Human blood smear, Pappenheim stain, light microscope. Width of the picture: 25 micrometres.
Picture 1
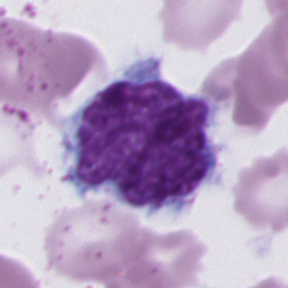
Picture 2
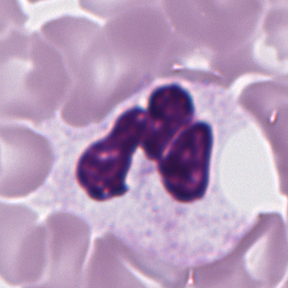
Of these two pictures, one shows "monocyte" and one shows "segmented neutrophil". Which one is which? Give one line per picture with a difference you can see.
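Picture 1 – monocyte. The cytoplasm shows no granules.
Picture 2 – segmented neutrophil. Fine, small lilac granules are scattered through the cytoplasm.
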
